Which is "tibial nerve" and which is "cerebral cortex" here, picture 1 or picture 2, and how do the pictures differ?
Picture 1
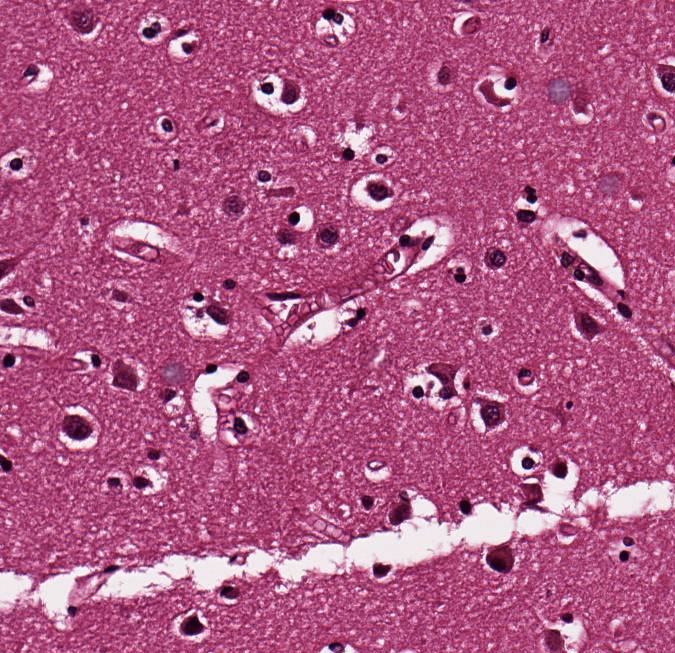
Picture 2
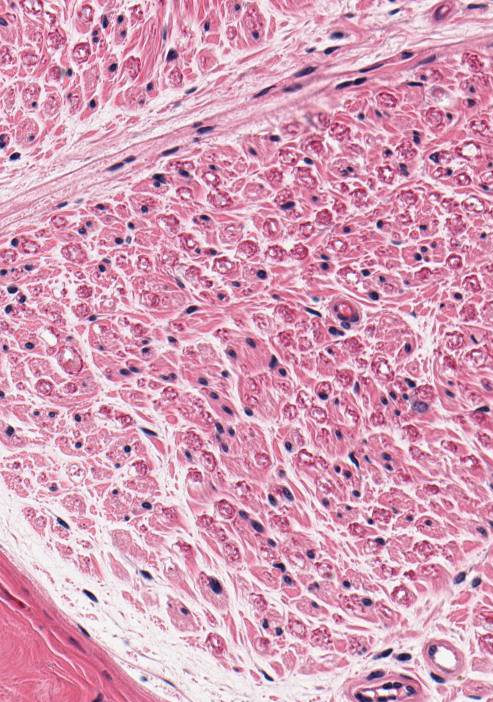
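You've got cerebral cortex in picture 1 and tibial nerve in picture 2. Picture 1 is one finely granular pink matrix throughout, with cells scattered singly in it, most nuclei small, round and darkly stained, many of them sitting inside clear round halos. You'll also spot a few faint grey-blue round bodies lying free in the matrix, one near the top right. Picture 2 is split into bundles instead: a band of layered pink fibres crosses the upper part diagonally, separating a large bundle below from a smaller one above, and its nuclei are flattened and elongated along the band. Among the rounded profiles, small, dark, oval to elongated nuclei are evenly scattered, and the bottom-left corner holds a solid, deeply eosinophilic tissue.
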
